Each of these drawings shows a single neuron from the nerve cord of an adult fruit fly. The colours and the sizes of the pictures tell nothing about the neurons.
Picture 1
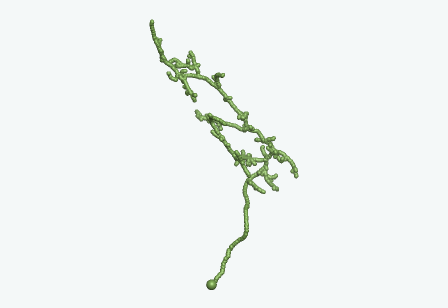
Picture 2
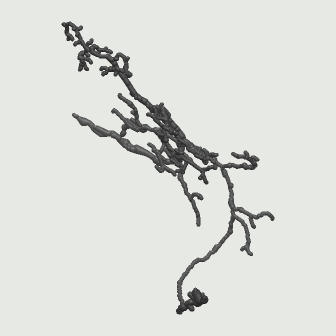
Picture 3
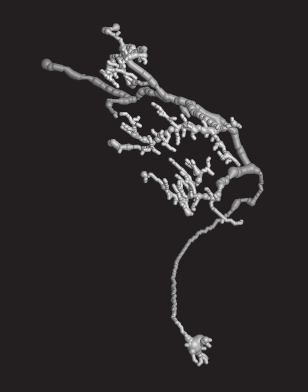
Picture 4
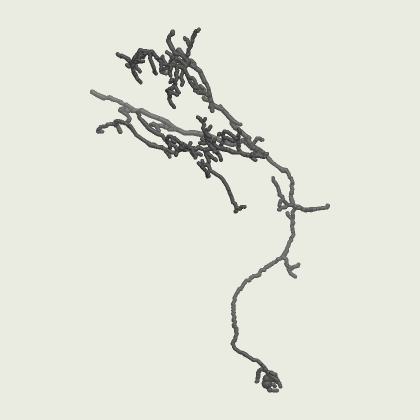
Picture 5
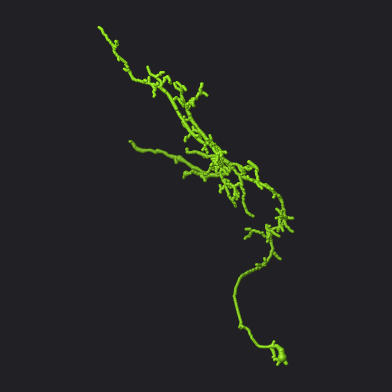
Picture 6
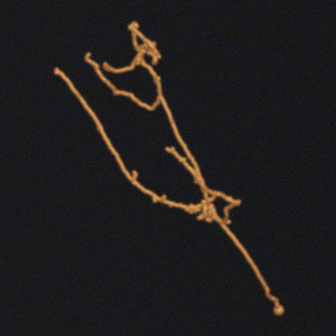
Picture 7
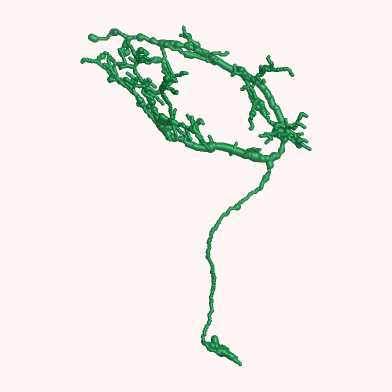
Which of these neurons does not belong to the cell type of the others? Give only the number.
6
